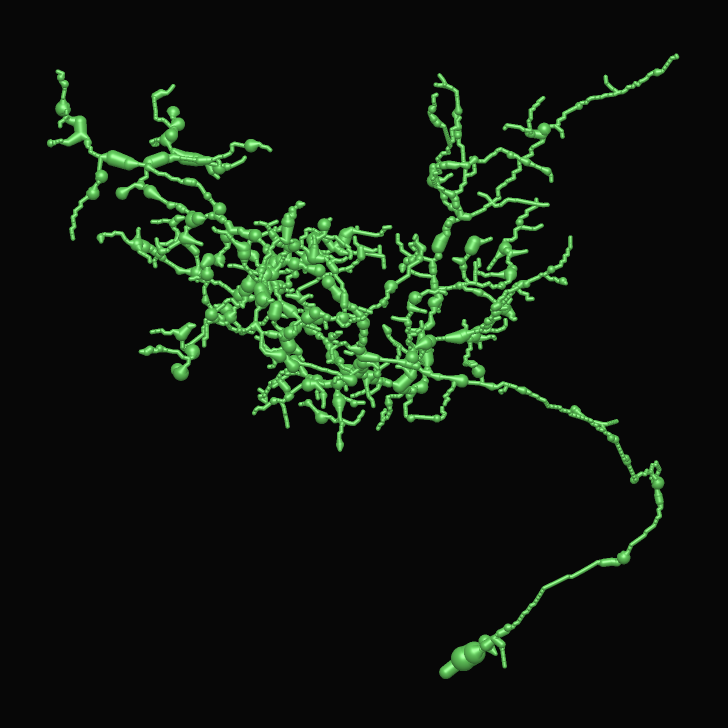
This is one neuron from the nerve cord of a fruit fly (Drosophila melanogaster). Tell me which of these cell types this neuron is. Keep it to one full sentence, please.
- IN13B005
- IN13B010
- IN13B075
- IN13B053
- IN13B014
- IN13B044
As a matter of cell type, the neuron is IN13B053.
